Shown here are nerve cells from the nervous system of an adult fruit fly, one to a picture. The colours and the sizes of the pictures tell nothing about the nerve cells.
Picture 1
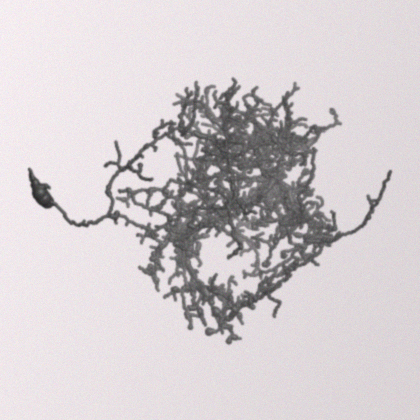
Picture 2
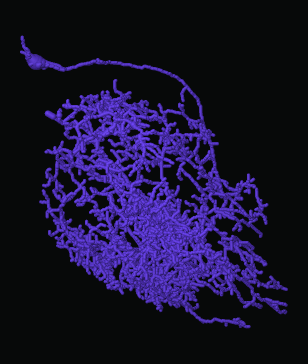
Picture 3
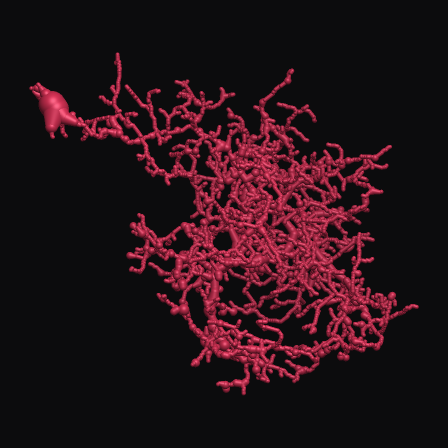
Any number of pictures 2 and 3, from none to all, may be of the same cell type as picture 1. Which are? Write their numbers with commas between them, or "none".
2, 3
